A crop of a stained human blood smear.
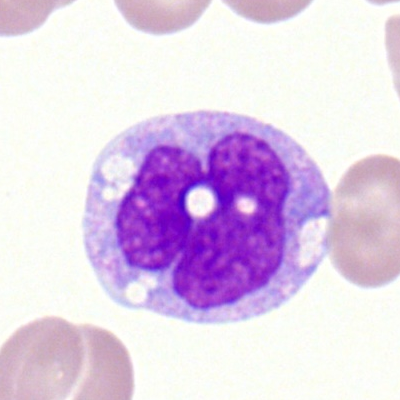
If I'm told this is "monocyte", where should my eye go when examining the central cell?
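In this monocyte, the large nucleus is folded into lobes with deep indentations. Two round clear holes lie over the middle of the nucleus. Fine pinkish-lilac granules dust the cytoplasm, and this goes with the name.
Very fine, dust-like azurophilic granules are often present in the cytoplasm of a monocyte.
Clear vacuoles sit in the cytoplasm on both the left and right sides of the cell, which also goes with the name.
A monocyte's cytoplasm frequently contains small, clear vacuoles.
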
